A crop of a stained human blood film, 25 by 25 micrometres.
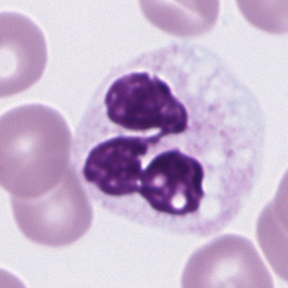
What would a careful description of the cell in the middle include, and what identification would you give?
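Three separate lobes make up the nucleus, and its chromatin is dark purple and coarsely clumped. Small clear white spots are present in the lower right lobe. Fine pinkish-lilac granules are scattered through the cytoplasm. This is a segmented neutrophil.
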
